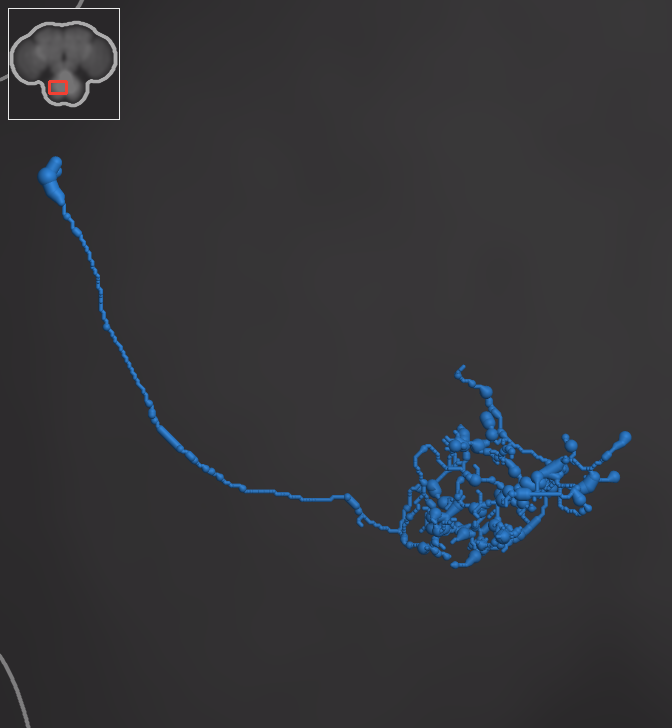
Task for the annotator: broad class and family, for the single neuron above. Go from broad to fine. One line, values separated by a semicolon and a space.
nerve-cord intrinsic neuron; hemilineage 09A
